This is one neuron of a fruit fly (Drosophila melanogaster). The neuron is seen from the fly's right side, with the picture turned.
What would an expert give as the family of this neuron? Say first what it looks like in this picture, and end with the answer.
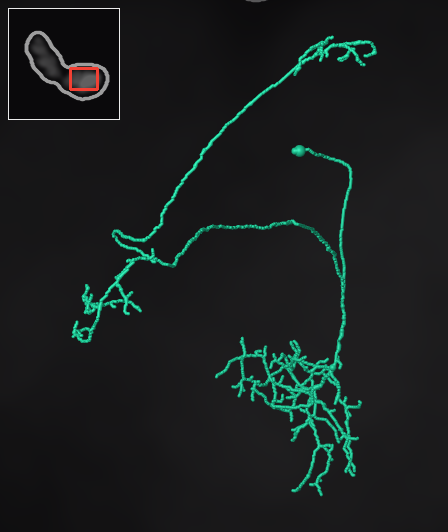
The picture shows dozens of branch ends. As drawn here it is taller than it is wide. Its broad class is central-brain intrinsic neuron. Its family is hemilineage DM6_ventral.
